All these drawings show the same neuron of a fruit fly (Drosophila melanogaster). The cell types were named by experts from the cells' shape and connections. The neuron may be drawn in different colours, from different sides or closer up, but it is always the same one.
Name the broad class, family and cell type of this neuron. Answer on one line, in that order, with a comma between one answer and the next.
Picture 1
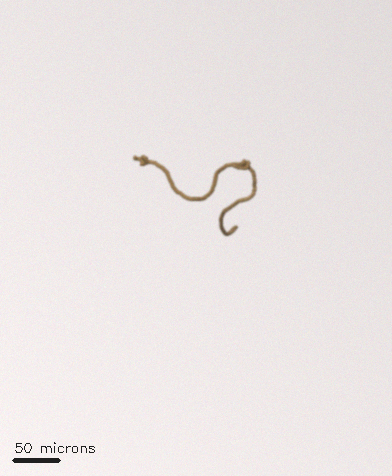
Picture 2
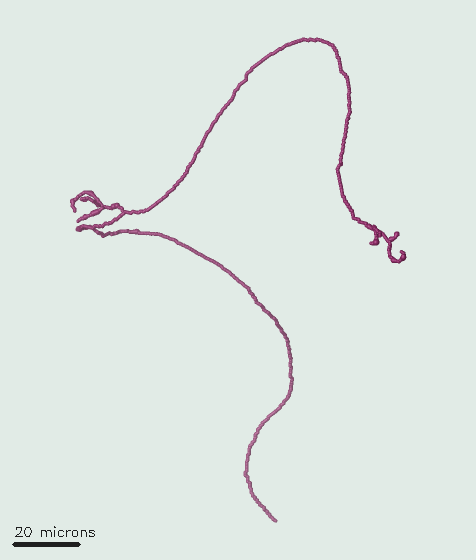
sensory neuron entering the brain, class olfactory, ORN_VA4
